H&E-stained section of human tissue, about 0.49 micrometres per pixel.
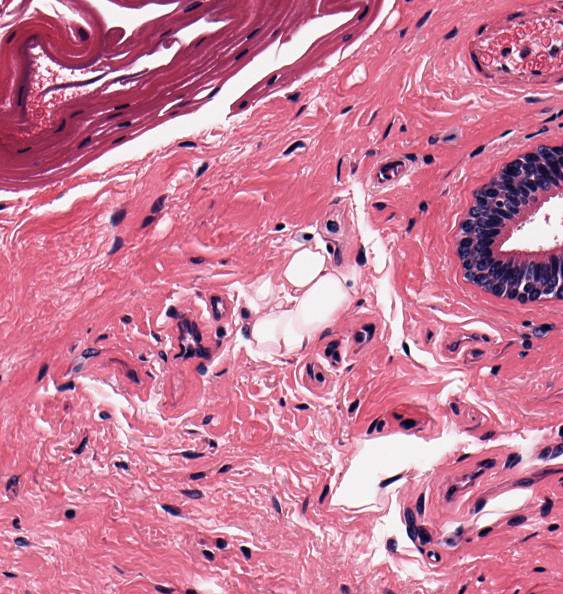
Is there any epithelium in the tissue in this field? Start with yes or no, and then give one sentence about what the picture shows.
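Yes. At the right edge, slightly above the middle, a duct cut across shows a ring of crowded, dark blue nuclei around an empty white lumen.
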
